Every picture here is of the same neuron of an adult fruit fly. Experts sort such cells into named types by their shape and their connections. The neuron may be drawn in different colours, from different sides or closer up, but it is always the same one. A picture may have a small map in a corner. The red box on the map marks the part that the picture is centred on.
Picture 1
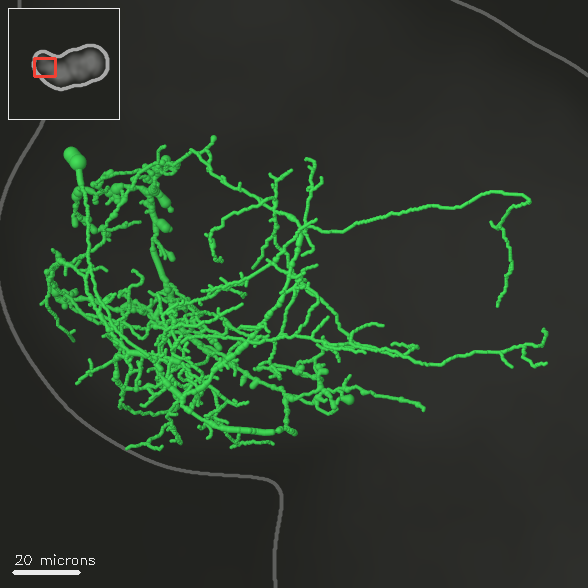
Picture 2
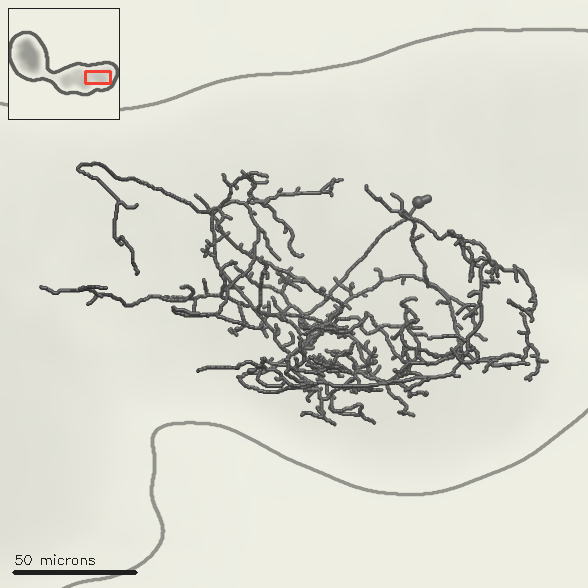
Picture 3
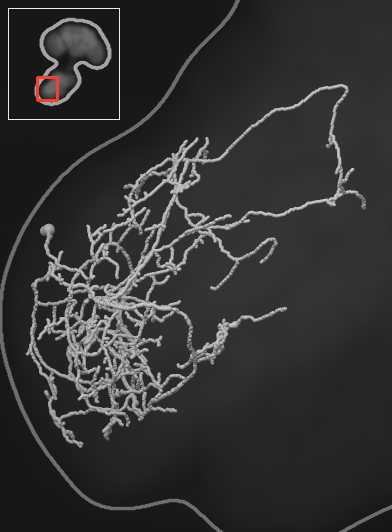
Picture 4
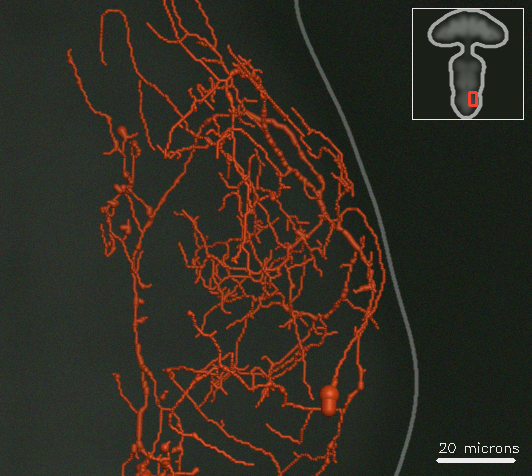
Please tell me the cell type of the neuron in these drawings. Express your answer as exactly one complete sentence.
It is the cell type IN09A012 to which this neuron belongs.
